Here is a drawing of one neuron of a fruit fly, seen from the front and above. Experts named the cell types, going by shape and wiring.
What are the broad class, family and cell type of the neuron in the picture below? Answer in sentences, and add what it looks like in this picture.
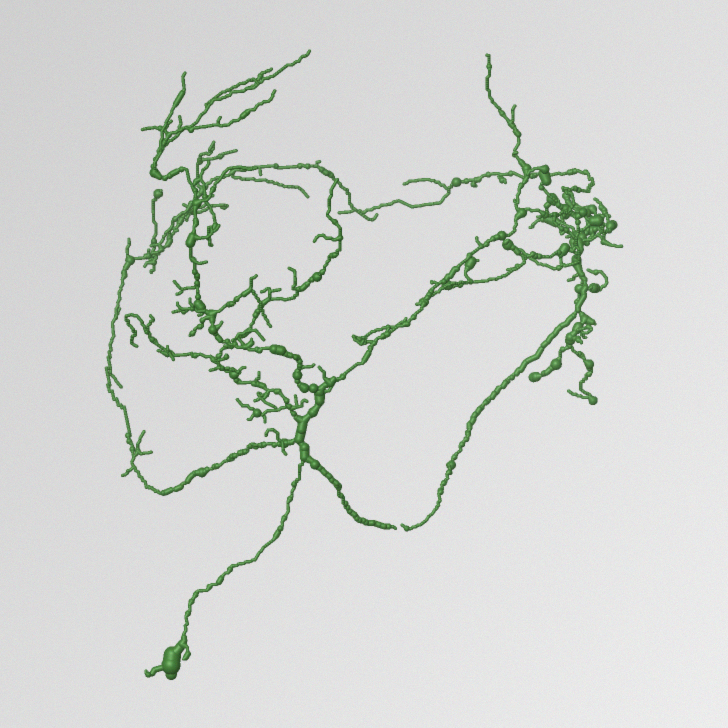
Its broad class is central-brain intrinsic neuron. Its family is hemilineage SLPa&l1_anterior. The cell type is CL086_c. Its cell body lies at the lower left of the picture. As drawn here it is about as wide as it is tall.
